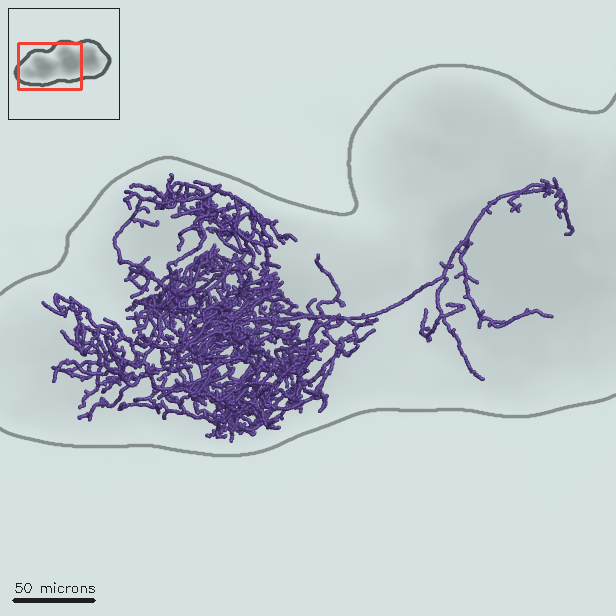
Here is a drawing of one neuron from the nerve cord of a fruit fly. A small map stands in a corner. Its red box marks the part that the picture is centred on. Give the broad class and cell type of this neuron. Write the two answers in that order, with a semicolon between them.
nerve-cord intrinsic neuron; INXXX045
